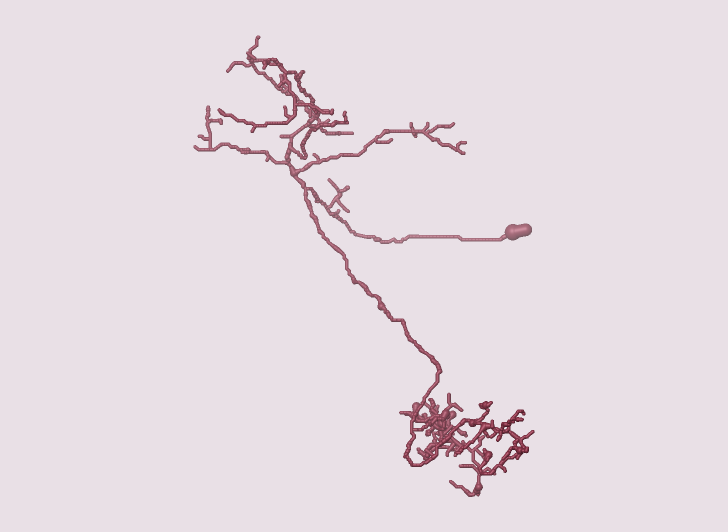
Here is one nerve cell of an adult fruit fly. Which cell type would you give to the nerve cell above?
PAM02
